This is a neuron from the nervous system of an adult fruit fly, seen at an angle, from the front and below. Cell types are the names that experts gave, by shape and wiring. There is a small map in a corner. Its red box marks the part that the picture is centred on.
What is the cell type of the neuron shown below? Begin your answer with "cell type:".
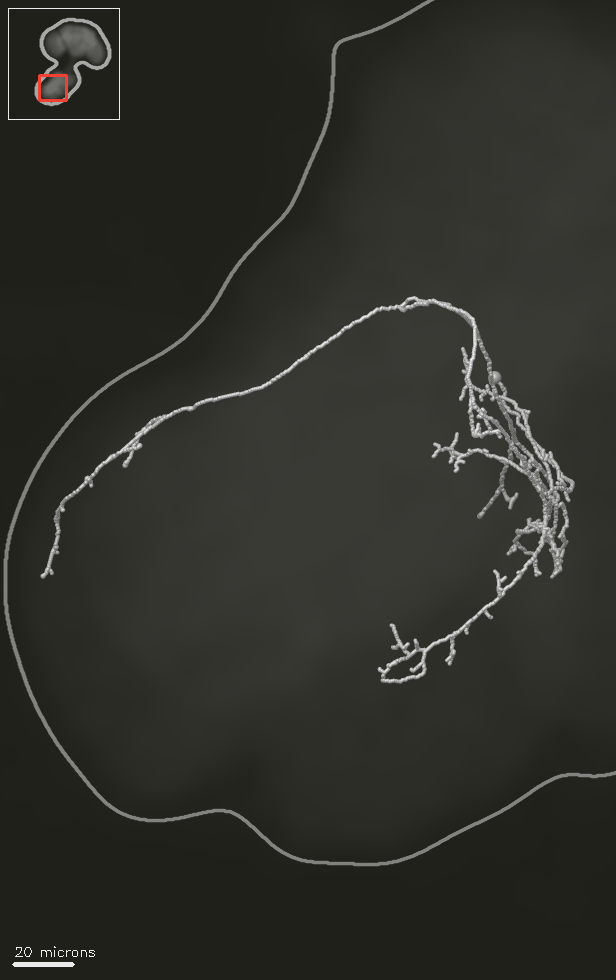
cell type: IN18B048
